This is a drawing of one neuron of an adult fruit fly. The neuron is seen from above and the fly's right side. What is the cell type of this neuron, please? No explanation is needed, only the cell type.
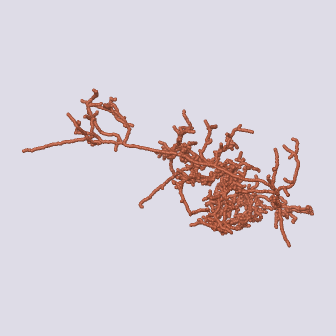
IN06B016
